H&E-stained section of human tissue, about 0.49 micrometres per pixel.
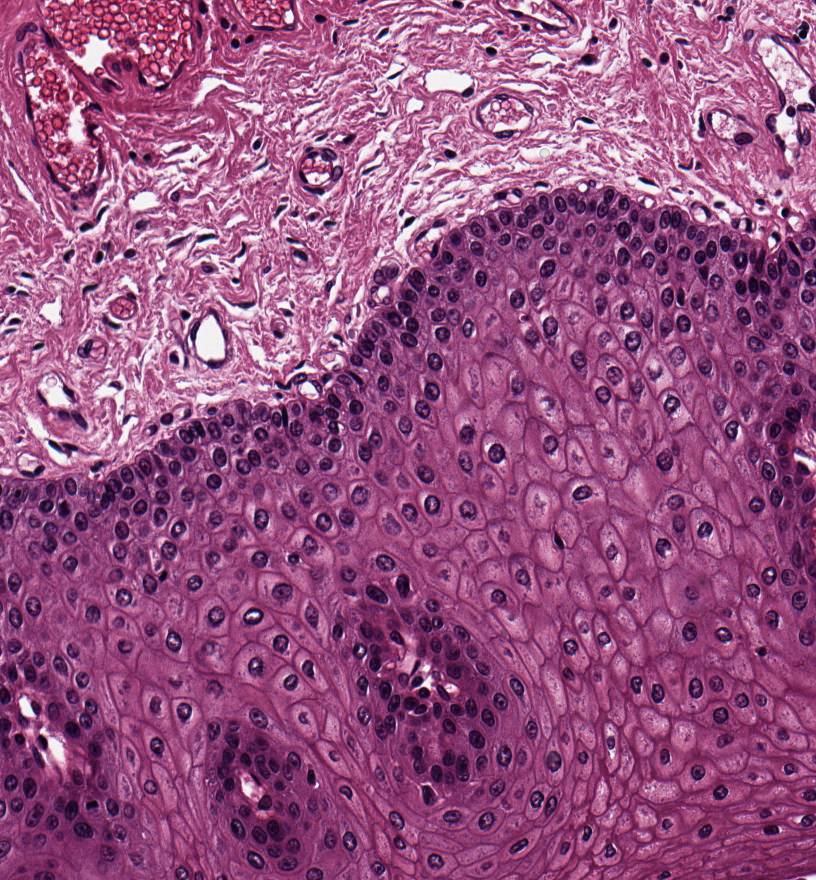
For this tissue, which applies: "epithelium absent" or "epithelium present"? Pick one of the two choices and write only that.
Epithelium present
